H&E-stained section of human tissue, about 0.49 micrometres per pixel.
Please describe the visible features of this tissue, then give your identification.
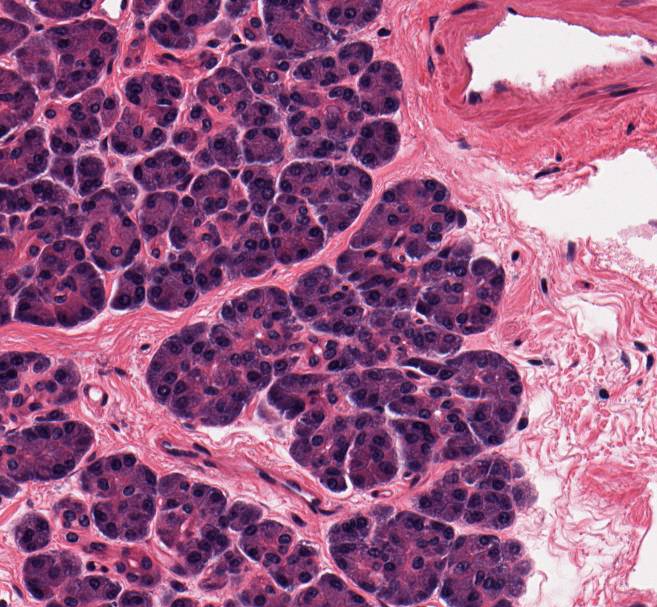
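Begin with the layout: lobules of closely packed acini fill the left and centre, and looser connective tissue runs along the right edge. Notice how thin pink fibrous septa divide the acini into lobules. The acinar cell nuclei are round and sit toward the base. There are no fat cells anywhere in the field. This is pancreas.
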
